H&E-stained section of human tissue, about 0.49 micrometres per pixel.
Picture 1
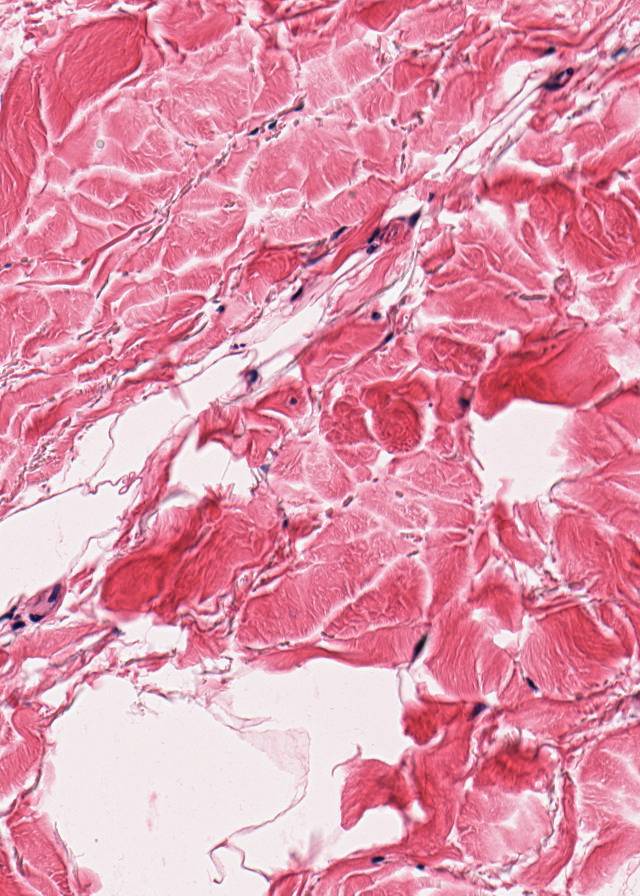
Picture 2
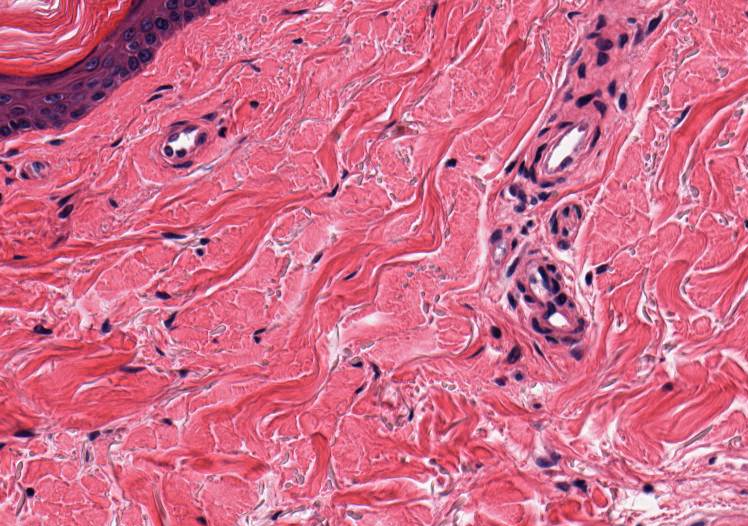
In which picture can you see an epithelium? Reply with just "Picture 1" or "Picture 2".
Picture 2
